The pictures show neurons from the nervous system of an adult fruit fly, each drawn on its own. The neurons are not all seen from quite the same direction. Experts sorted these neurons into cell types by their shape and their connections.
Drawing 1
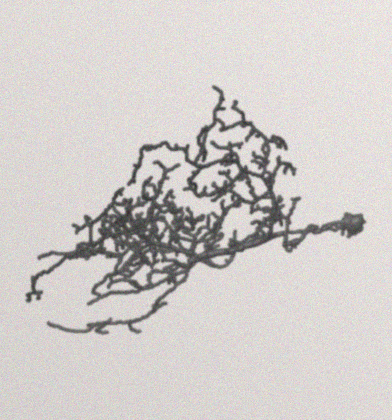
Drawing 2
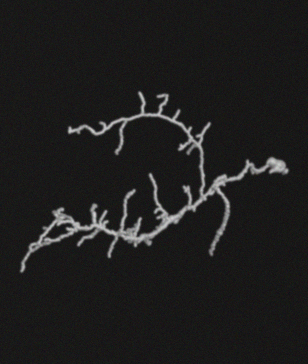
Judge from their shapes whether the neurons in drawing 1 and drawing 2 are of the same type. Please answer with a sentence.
They are of the same cell type.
